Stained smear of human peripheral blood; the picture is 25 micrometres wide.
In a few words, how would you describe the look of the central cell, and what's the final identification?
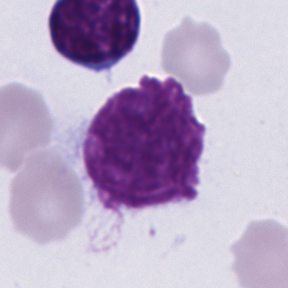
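Start with the edge: at the upper right the cell is bumpy, with small knob-like protrusions. Around the nucleus, almost no cytoplasm is visible. Search for granules and you will find no distinct ones, and there are no vacuoles either. The nucleus measures about 12 by 11 micrometres. This cell is a myeloblast.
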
